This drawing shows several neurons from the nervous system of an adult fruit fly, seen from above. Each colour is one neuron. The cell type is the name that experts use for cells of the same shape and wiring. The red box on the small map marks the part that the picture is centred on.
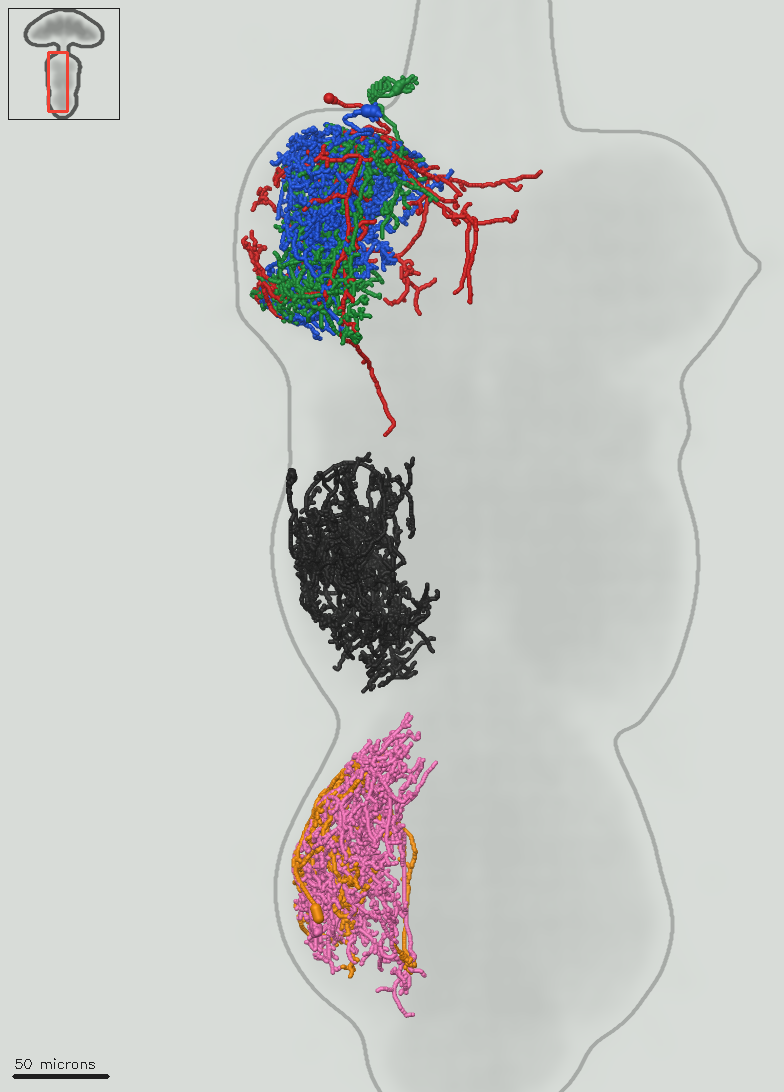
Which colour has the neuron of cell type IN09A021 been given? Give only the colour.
orange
